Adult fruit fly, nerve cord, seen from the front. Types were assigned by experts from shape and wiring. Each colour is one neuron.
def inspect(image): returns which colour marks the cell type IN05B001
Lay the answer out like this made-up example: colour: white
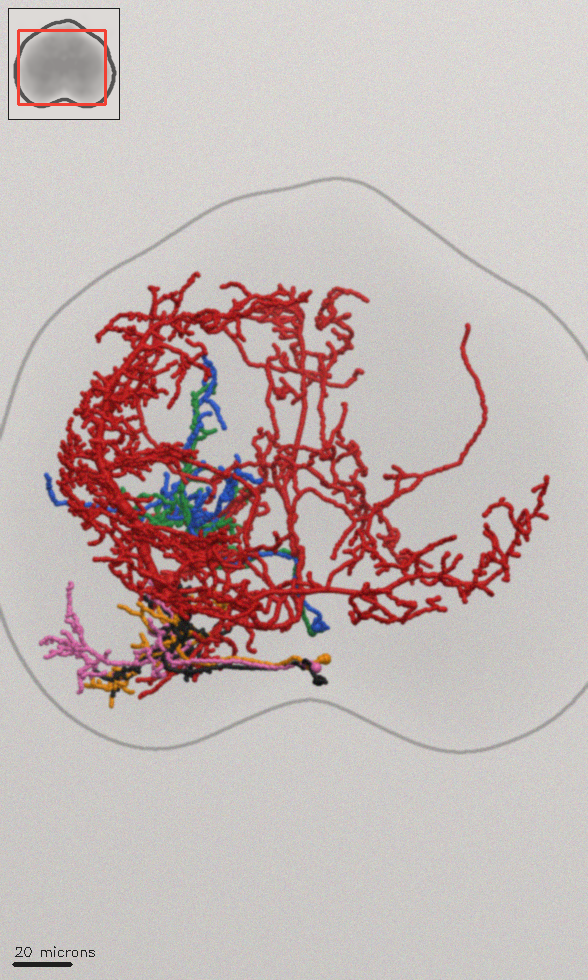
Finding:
colour: red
